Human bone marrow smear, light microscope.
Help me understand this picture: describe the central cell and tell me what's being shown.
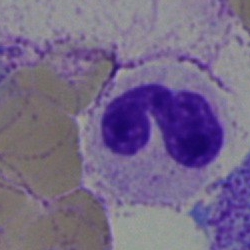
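Roughly round is how the outline strikes me. Inside, the nucleus forms a curved band, bent into a U that opens downward. Its chromatin looks dense and stains a deep purple, while the cytoplasm around it is a pale lilac-grey. It is a band neutrophil.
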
